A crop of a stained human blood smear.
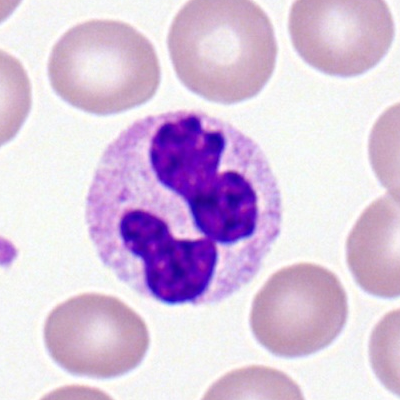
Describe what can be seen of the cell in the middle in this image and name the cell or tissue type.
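No nucleoli are visible in the nucleus. The cytoplasm is plentiful and pale pinkish-lilac, filled with fine, evenly spread granules of the same pinkish-lilac colour, and contains no vacuoles. The cell is a segmented neutrophil.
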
